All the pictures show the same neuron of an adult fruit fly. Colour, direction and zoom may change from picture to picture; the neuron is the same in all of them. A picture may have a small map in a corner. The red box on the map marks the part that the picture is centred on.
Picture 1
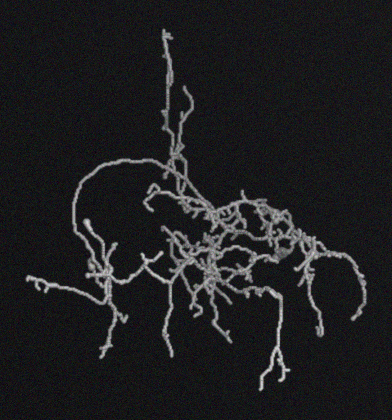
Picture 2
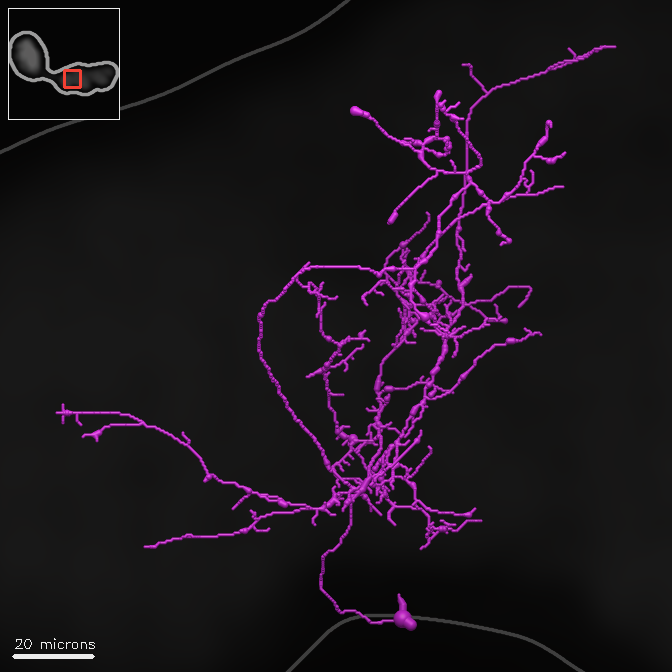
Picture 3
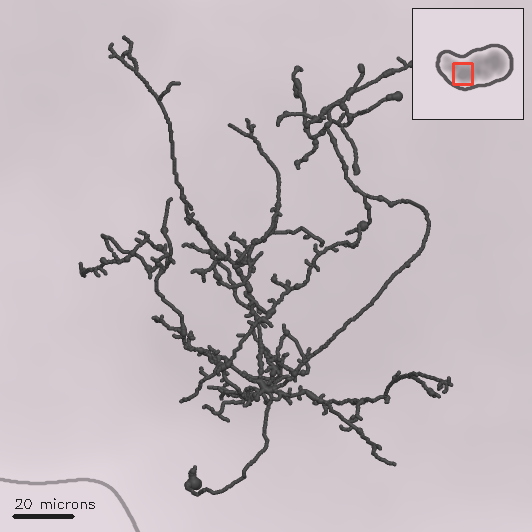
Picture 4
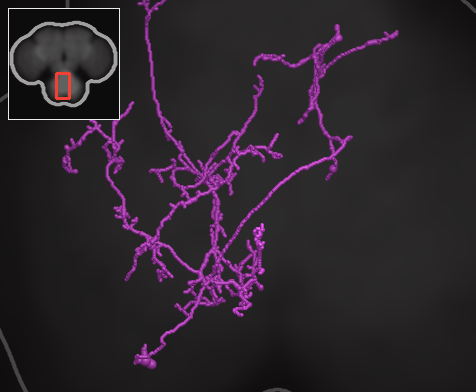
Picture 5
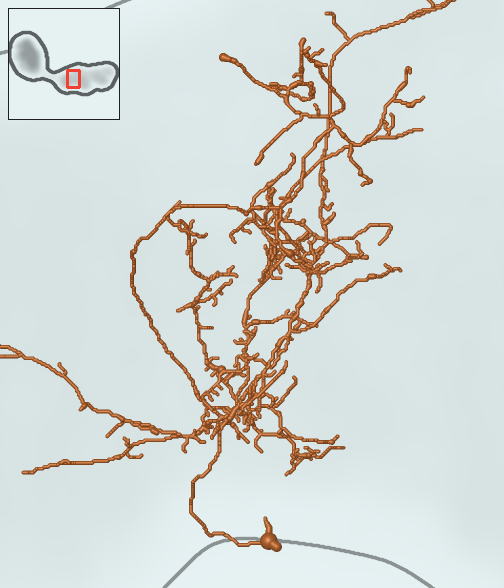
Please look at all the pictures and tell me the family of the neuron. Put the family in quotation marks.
"hemilineage 06B"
